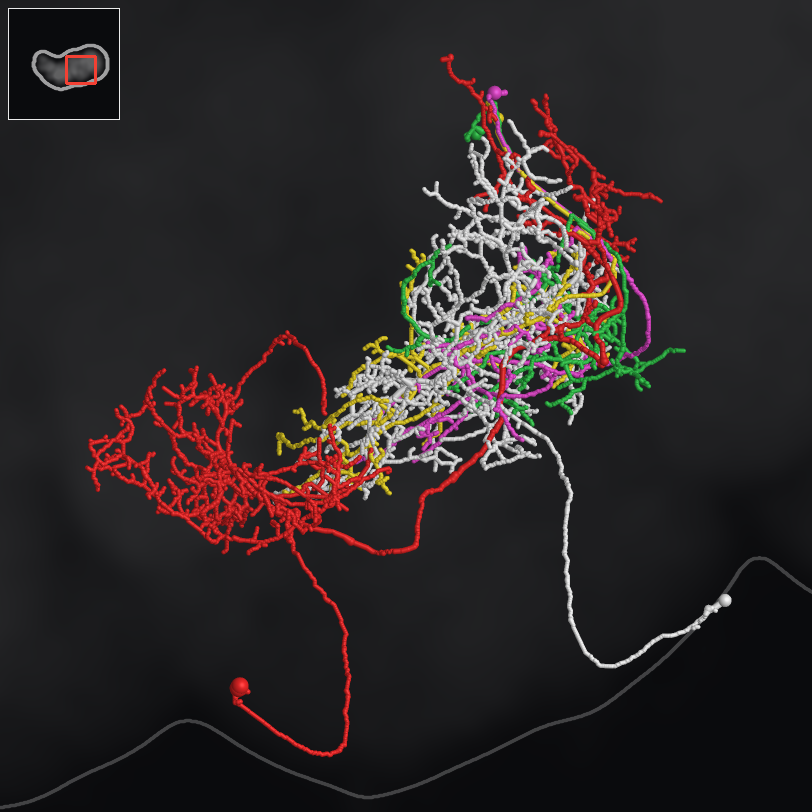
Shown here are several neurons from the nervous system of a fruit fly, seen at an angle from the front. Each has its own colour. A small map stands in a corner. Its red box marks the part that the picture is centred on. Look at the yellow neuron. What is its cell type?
CB1282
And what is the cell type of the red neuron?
GNG545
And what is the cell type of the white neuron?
GNG315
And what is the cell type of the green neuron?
WED161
